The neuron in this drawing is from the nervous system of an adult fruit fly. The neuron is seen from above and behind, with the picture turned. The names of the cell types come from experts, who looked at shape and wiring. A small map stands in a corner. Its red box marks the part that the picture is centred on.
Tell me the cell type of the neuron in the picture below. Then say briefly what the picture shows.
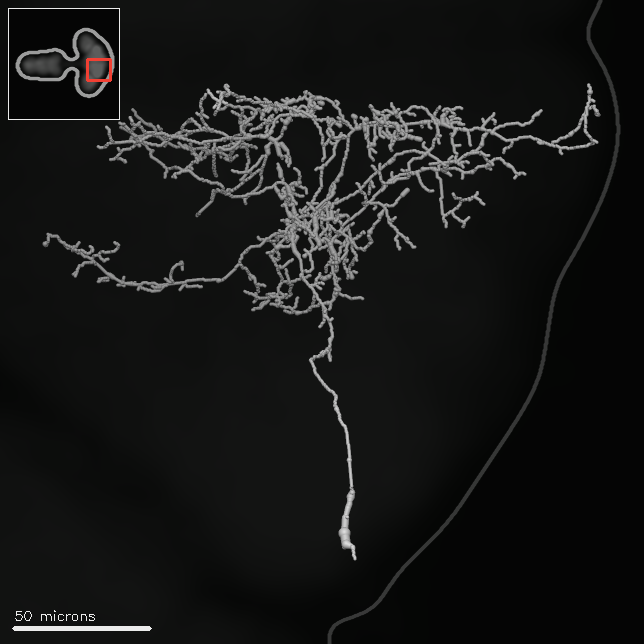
The cell type is LAL001. Its broad class is central-brain intrinsic neuron. It is in the brain and does not reach the nerve cord. The cell body can be seen at the bottom of the picture. More than a hundred branch ends can be seen.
